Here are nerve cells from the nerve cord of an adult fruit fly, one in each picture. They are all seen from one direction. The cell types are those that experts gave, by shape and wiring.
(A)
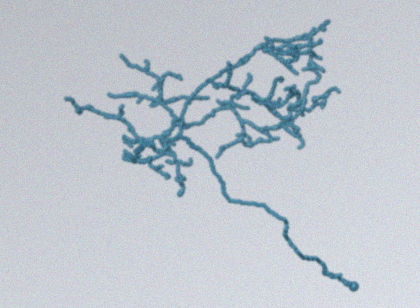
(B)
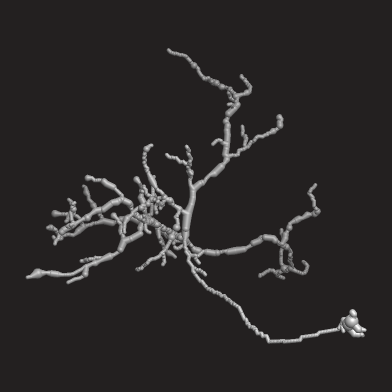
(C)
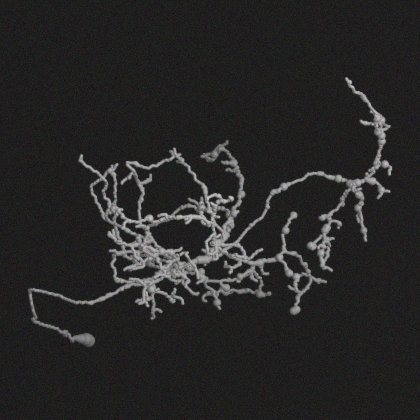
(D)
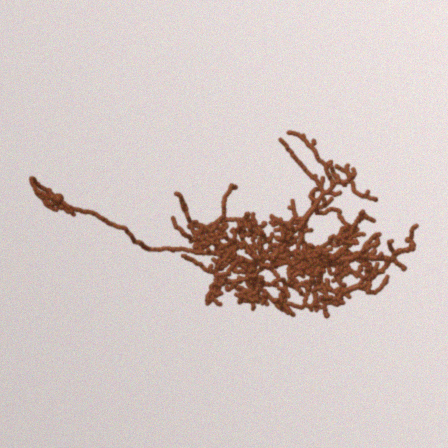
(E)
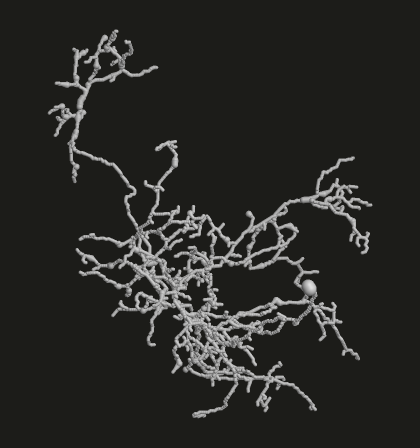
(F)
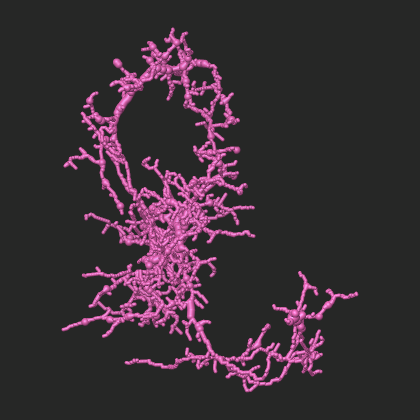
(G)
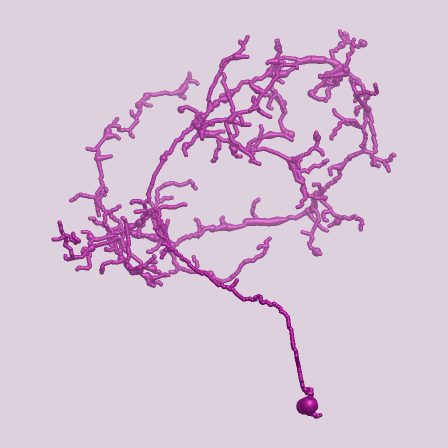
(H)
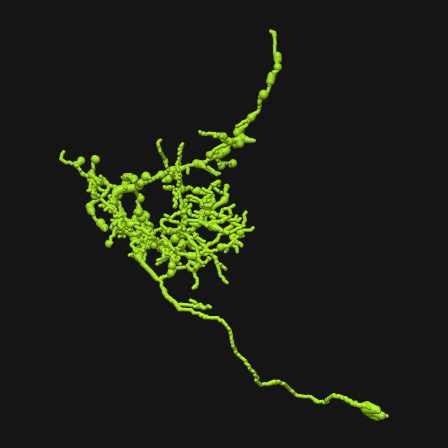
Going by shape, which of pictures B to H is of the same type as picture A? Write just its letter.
G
